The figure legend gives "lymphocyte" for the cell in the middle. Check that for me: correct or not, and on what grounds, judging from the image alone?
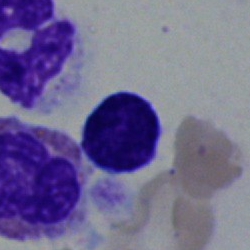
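Start with the round, smooth outline and a nucleus filling nearly the whole cell, with at most a very thin rim of cytoplasm. The chromatin is dense and dark purple throughout; there is no nucleolus and no granules.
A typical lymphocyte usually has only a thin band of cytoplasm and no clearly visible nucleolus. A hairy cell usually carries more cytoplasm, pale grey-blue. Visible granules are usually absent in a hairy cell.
So their absence here does not count against hairy cell. With so thin a rim, the cell is a lymphocyte, not a hairy cell.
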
